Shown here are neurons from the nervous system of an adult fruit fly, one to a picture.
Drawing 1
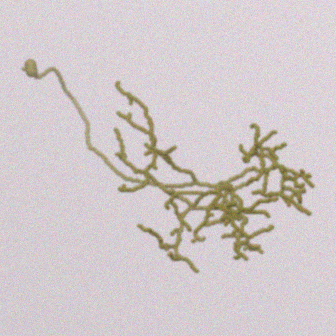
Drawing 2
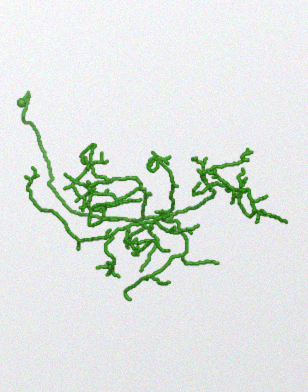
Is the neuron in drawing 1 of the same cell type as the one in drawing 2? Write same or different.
same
